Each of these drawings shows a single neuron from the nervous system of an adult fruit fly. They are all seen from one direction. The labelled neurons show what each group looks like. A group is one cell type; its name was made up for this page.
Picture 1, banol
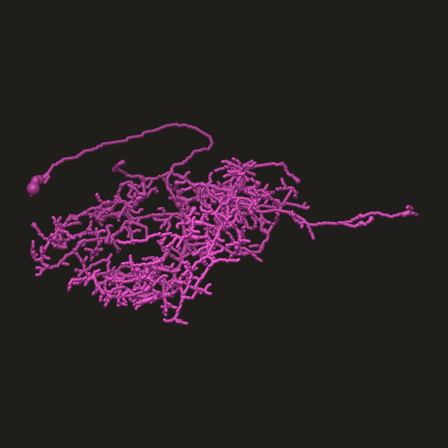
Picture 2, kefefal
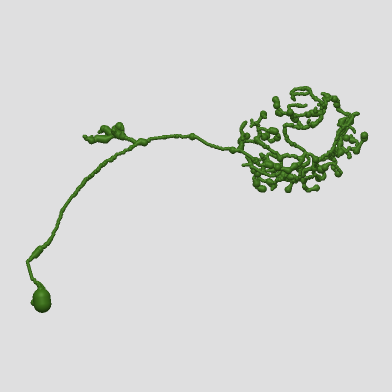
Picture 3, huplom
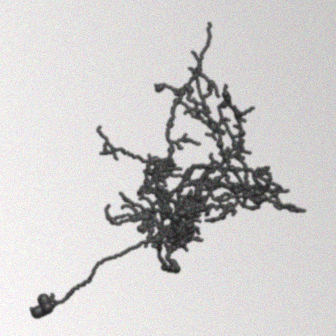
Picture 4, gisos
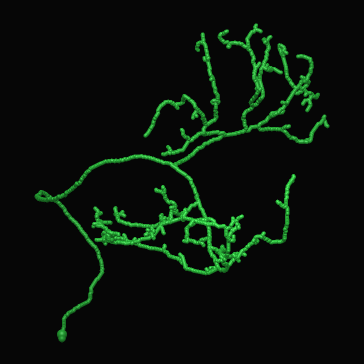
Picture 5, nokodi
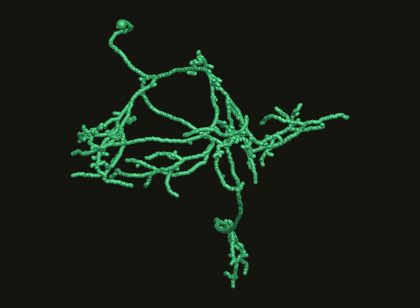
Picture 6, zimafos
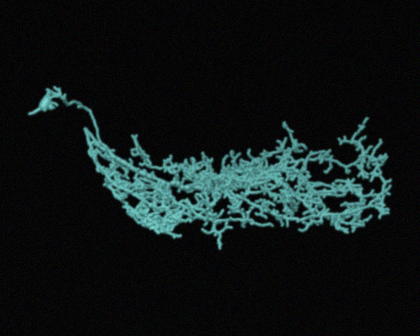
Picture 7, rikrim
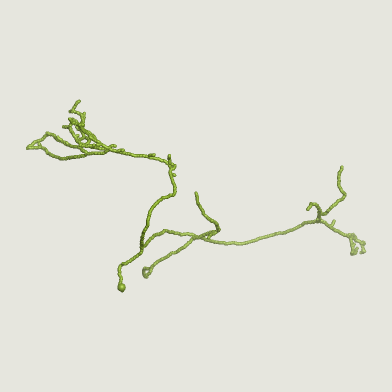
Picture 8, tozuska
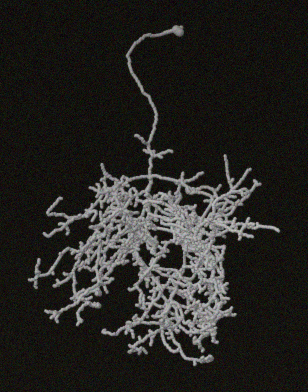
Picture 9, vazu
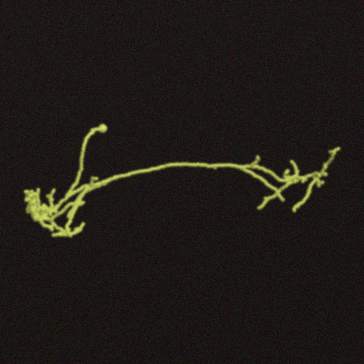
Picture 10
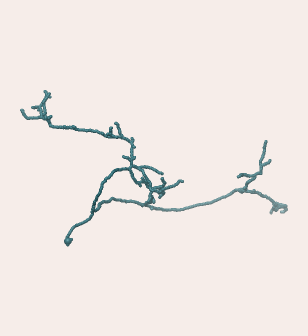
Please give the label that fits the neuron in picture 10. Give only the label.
rikrim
